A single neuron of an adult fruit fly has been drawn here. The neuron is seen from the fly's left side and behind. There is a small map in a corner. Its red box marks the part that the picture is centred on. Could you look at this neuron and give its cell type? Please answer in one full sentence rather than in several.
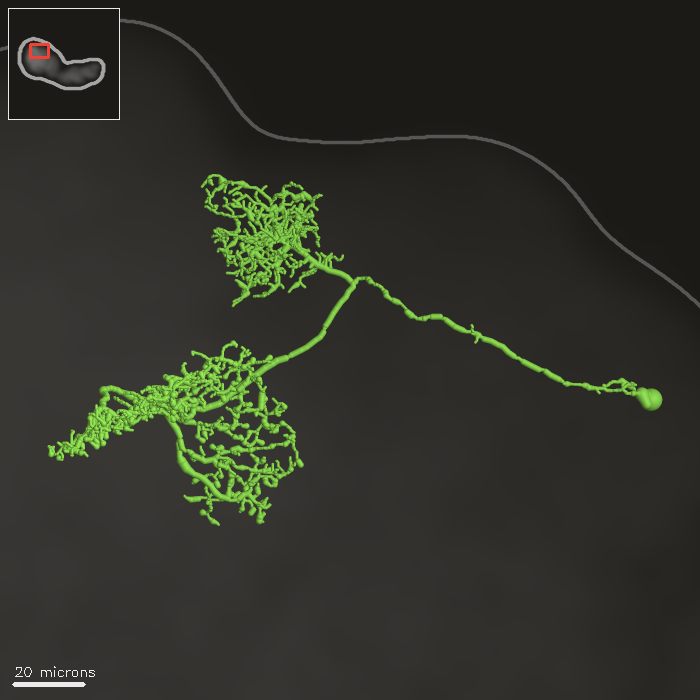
This neuron falls under the cell type FB6A_c.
